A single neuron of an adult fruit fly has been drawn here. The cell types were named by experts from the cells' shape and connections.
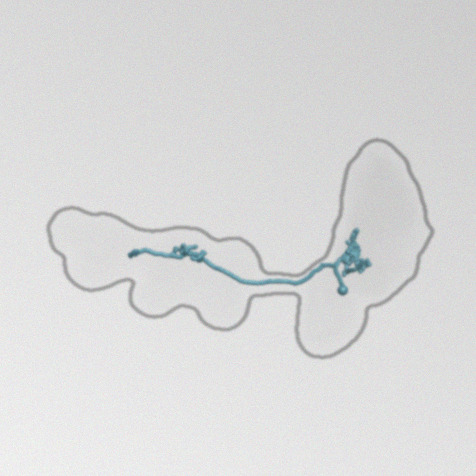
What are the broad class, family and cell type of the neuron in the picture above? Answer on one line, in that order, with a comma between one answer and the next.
descending neuron, hemilineage LB12, DNg02_c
